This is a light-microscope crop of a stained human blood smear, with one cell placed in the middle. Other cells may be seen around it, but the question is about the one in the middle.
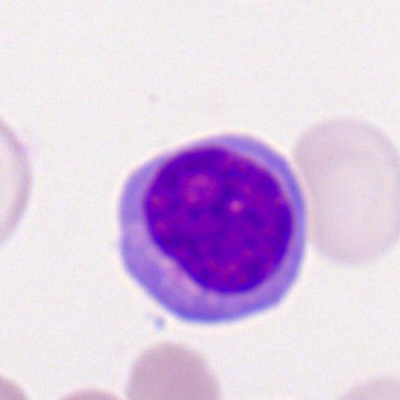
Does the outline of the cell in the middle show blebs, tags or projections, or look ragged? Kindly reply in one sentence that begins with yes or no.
No, the outline of the cell is not ragged or frayed; it is smooth.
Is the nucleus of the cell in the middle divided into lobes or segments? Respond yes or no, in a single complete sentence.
No, what this cell has is an undivided, compact round, oval or kidney-shaped nucleus.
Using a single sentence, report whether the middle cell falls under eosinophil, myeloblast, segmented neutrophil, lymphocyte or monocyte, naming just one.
In the middle of this smear crop, the cell is a lymphocyte.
